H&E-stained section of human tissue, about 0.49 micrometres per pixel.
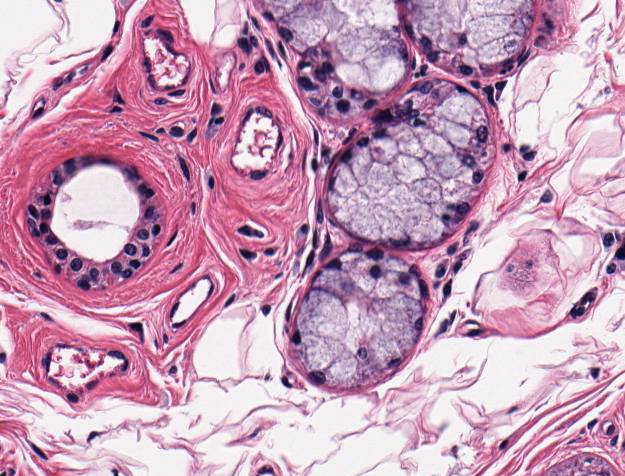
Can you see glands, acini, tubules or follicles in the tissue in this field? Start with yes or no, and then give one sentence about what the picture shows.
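Yes. Rounded glandular acini lie in the upper right and centre of the field, while a duct wrapped in dense fibrous tissue lies on the left.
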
